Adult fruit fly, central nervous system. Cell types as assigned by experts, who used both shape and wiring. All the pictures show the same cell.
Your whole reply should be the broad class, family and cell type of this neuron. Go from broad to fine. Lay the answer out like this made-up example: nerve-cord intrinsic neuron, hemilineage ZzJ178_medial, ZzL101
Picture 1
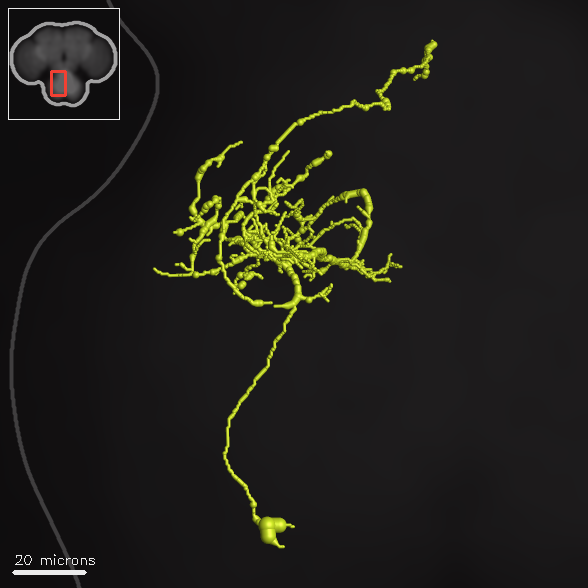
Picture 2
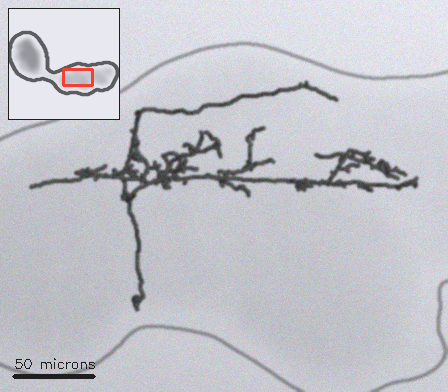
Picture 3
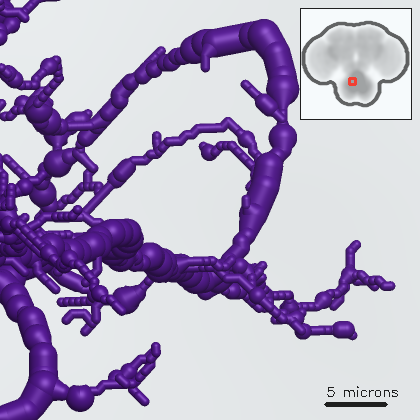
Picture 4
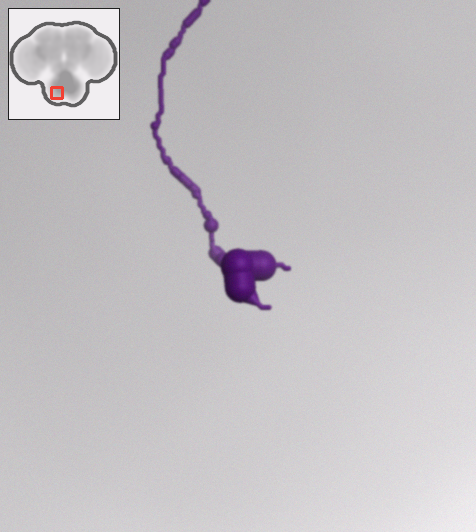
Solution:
nerve-cord intrinsic neuron, hemilineage 12A, IN12A035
